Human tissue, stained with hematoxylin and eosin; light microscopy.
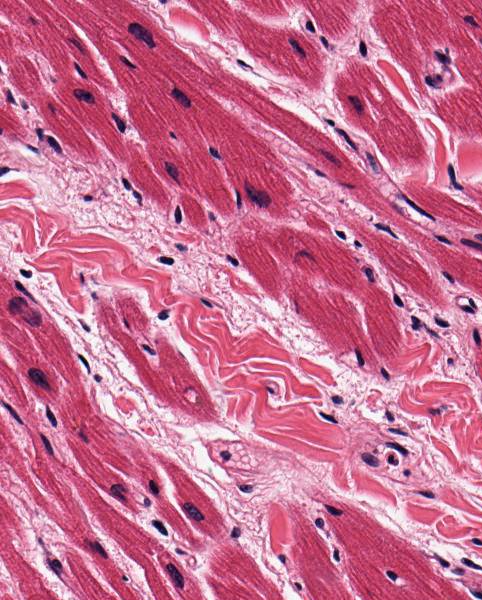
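Atrial appendage of the heart, haematoxylin and eosin. Muscle fibres branch and join their neighbours rather than running as separate unbranched cylinders. Oval nuclei lie in the centre of the fibres. Fibre cytoplasm stains deep pink. The loose stroma of the band holds scattered small dark elongated nuclei.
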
